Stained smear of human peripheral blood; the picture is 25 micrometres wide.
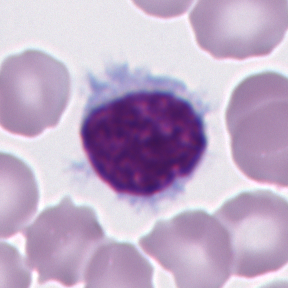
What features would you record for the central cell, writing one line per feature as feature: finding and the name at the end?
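Surface: fine hair-like projections, clearest along the top
Nucleus: roughly oval, not lobed, about 11 by 9 micrometres
Cytoplasm: narrow pale blue-grey rim, widest above the nucleus
Name: hairy cell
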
